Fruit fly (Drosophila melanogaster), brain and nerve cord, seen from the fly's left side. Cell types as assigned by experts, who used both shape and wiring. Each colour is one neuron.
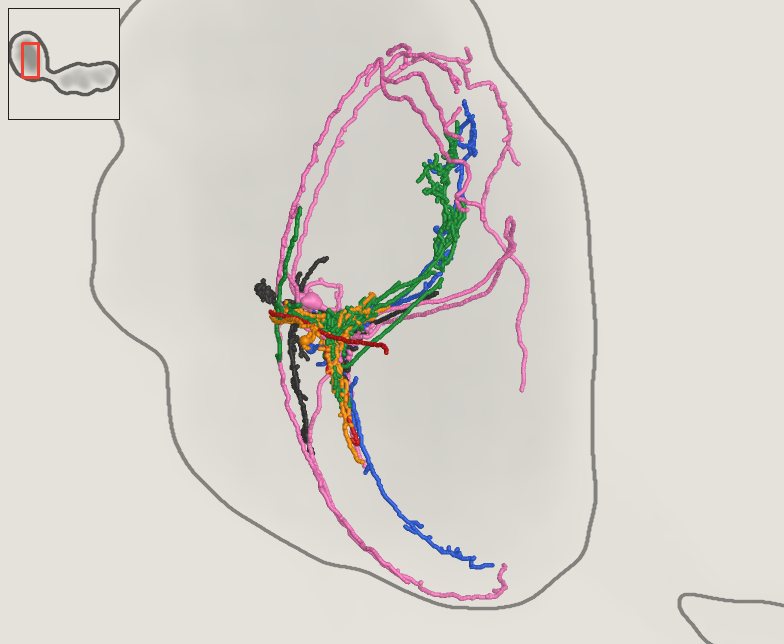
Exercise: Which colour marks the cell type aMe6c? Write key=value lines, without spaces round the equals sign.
colour=black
